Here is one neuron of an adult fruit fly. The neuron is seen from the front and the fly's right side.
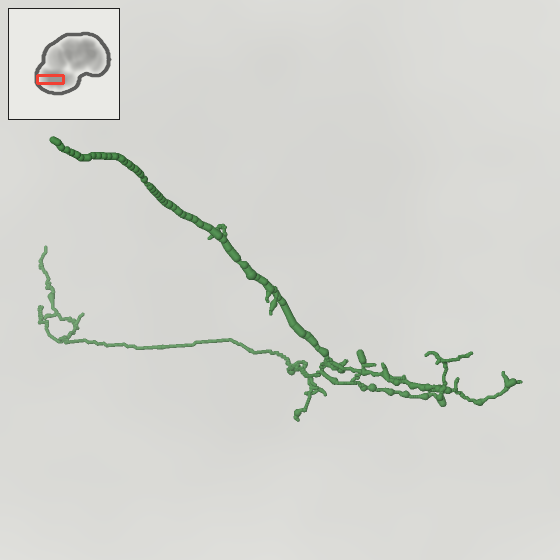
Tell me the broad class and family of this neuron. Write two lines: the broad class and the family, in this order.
sensory neuron entering the nerve cord
class mechanosensory proprioceptive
